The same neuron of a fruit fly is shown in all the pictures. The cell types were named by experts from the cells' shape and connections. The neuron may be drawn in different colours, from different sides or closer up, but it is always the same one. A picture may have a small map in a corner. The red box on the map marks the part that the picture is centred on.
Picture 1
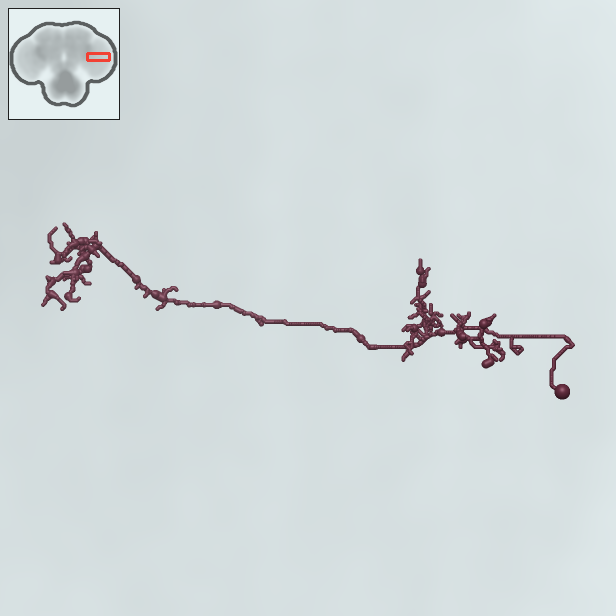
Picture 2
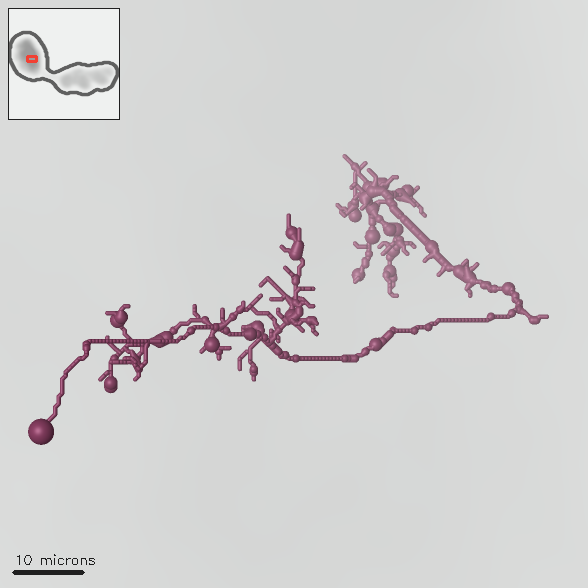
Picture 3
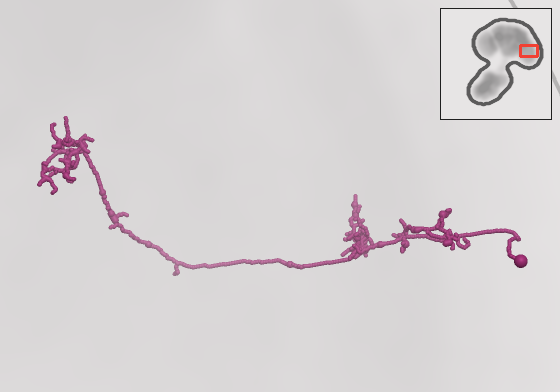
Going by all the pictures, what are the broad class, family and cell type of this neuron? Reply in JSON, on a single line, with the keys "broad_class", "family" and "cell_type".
{"broad_class": "optic-lobe intrinsic neuron", "family": "Tm", "cell_type": "Tm5Y"}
